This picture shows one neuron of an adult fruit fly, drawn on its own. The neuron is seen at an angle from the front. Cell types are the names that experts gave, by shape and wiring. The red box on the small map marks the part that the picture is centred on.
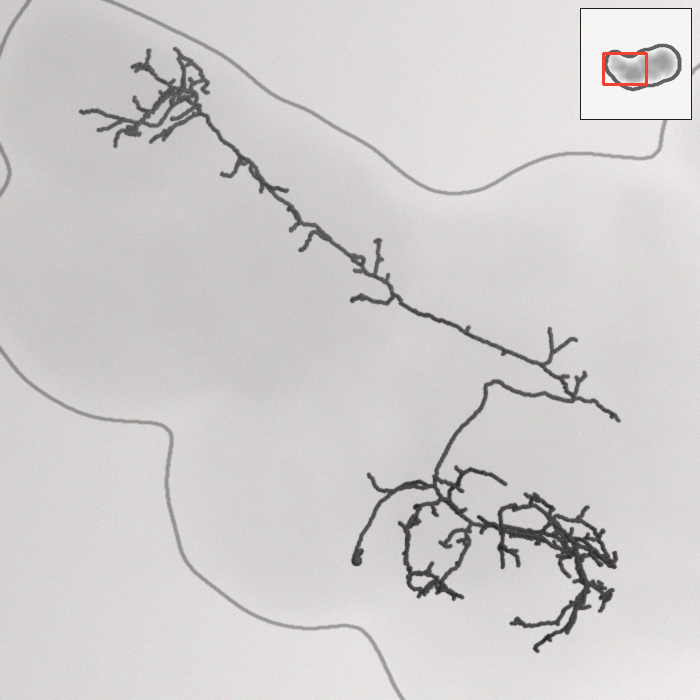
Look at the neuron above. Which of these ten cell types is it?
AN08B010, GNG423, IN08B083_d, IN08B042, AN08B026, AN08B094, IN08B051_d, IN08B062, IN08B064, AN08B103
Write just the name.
IN08B062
